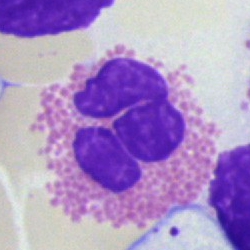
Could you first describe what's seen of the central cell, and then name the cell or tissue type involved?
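The nucleus is divided into three lobes, and its chromatin stains dark purple and appears dense. Coarse, round granules of even size crowd the cytoplasm, and those at the edge give the cell a bumpy, beaded outline. The cell is an eosinophil.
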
